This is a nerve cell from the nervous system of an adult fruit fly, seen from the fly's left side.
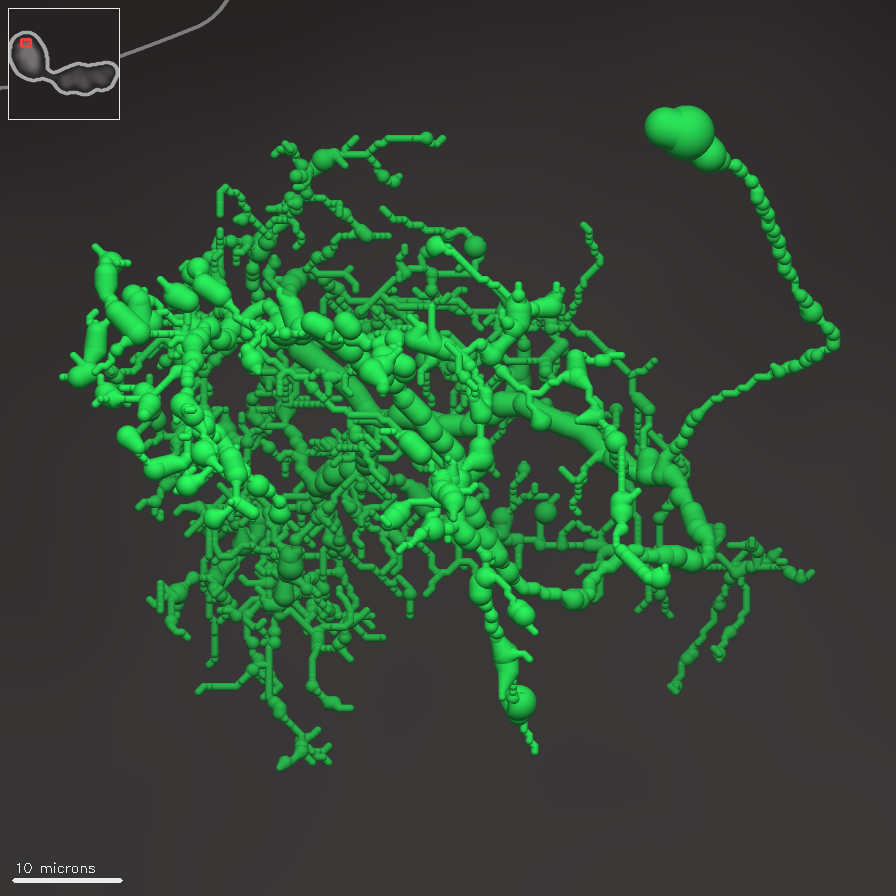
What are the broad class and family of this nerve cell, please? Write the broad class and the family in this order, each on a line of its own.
central-brain intrinsic neuron
hemilineage SMPpd1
